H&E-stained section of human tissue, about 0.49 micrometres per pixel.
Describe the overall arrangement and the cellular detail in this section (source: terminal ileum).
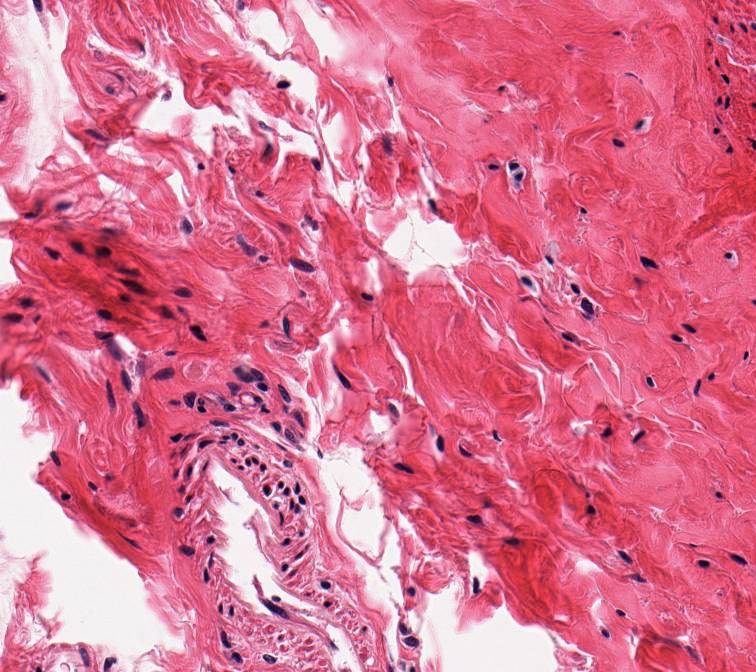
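Composition: dense collagen bundles running in many different directions, staining a deep pink-red with eosin. Between the bundles, the scattered nuclei are small, dark and mostly elongated, as in fibroblasts. Distribution: nuclei are more crowded in the left and lower-left part of the field than on the right.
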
